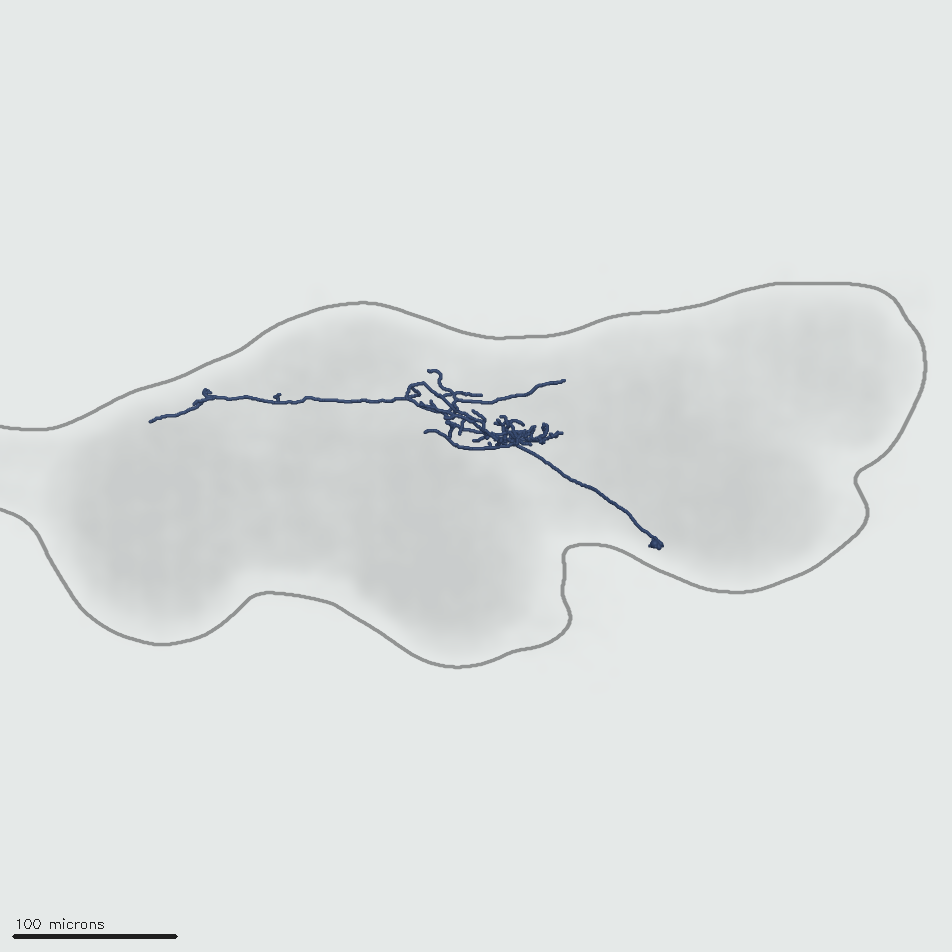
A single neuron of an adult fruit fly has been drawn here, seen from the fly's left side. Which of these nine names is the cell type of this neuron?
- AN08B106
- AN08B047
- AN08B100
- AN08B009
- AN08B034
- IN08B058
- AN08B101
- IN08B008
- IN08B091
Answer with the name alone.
IN08B091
